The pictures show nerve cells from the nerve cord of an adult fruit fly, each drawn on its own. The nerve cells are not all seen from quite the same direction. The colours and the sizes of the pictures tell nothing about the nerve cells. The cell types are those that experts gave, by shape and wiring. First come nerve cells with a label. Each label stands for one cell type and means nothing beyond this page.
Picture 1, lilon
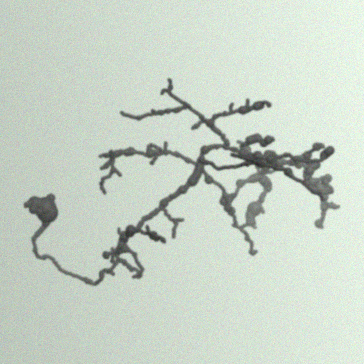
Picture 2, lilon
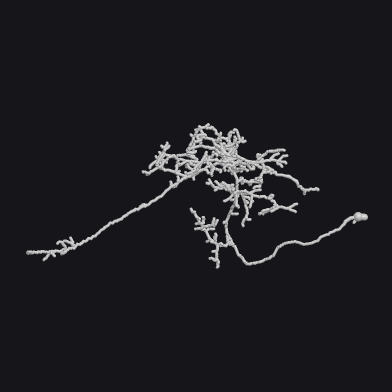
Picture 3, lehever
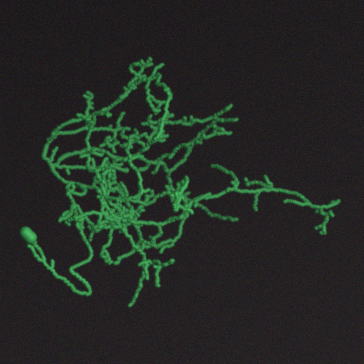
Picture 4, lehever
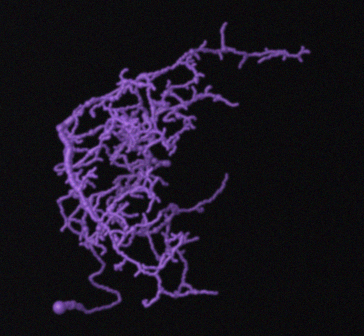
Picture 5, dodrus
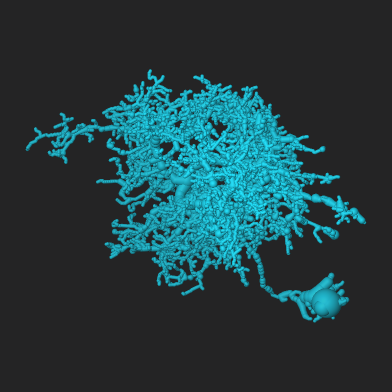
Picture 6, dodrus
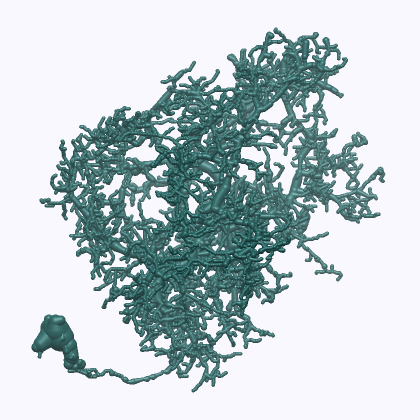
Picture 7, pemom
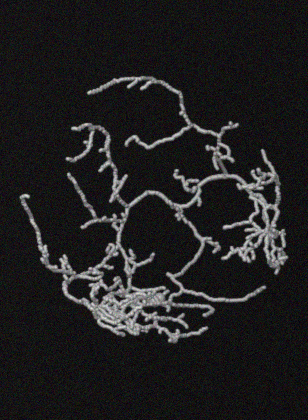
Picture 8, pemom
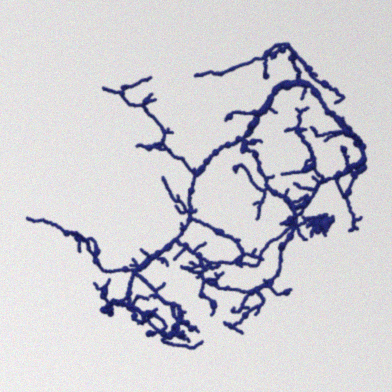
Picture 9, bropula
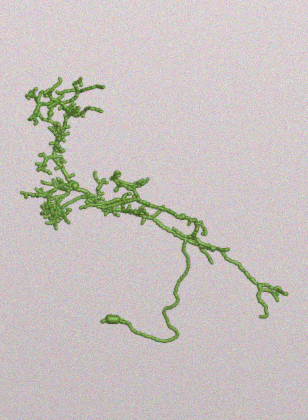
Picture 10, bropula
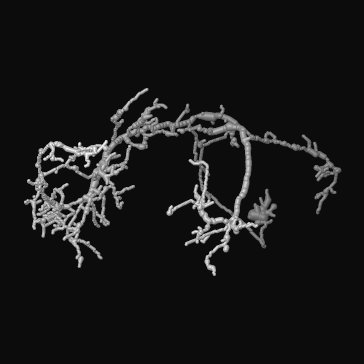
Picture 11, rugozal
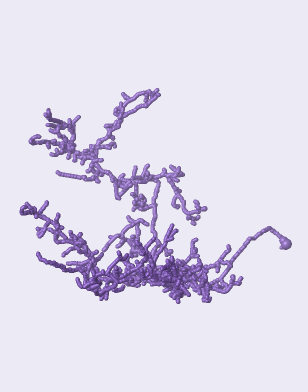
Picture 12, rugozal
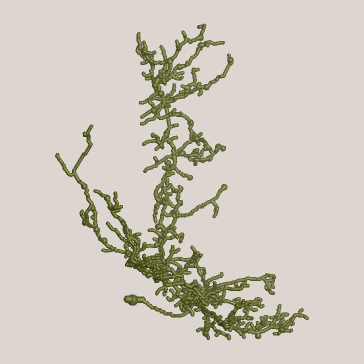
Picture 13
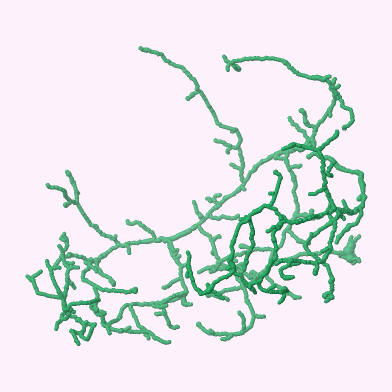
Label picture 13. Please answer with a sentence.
It belongs to pemom.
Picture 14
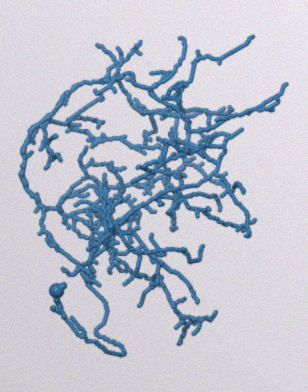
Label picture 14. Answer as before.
It belongs to lehever.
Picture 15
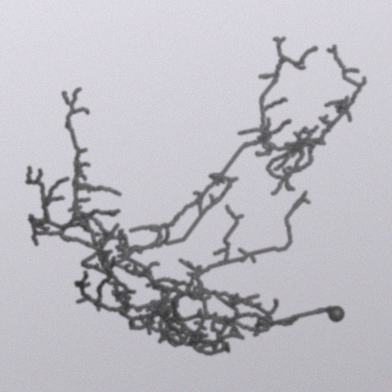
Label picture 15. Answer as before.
It belongs to rugozal.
